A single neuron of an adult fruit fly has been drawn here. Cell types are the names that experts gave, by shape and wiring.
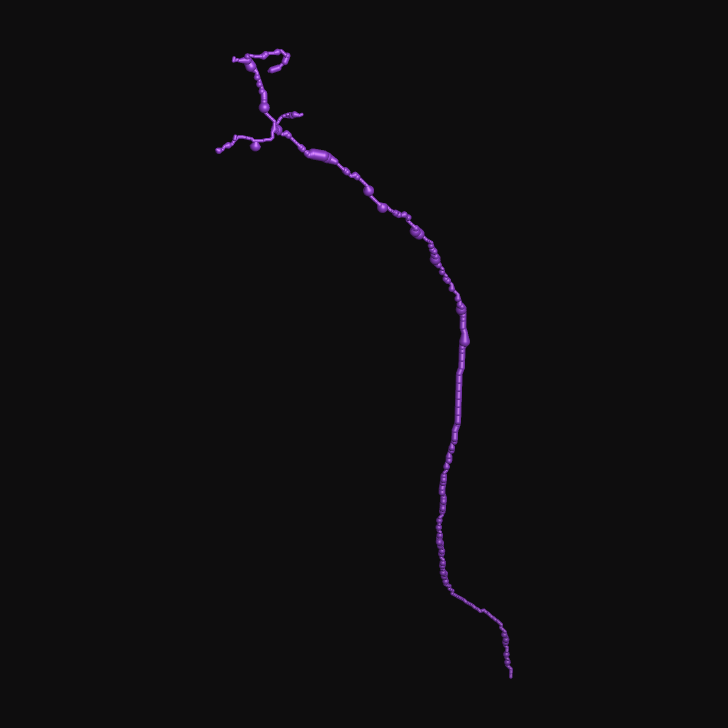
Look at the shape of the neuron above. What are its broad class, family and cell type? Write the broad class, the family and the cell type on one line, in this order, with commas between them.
sensory neuron entering the nerve cord, class gustatory, WG1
